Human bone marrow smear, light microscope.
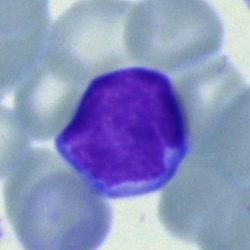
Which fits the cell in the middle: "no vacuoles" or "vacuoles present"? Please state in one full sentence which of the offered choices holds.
Within the cytoplasm of the cell, no vacuoles are present.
